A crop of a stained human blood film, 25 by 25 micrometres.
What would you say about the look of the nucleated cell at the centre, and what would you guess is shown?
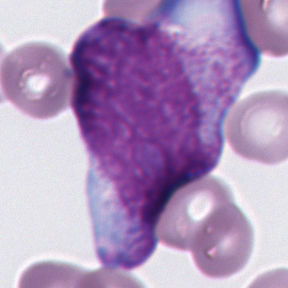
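Irregular and angular, not round: that is how the outline strikes me. At the lower left, a tongue of pale cytoplasm reaches downward. Most of the cell is filled by the nucleus, whose chromatin looks fine and evenly spread, with no coarse dark clumps. So this is an atypical promyelocyte.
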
